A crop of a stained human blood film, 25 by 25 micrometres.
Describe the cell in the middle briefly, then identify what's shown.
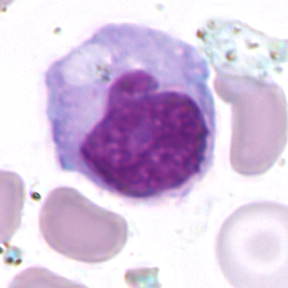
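A notch is cut into the upper edge of the nucleus, which lies off-centre toward the lower right of the cell. The chromatin appears mottled and clumped rather than evenly smooth. Cytoplasm is abundant, its widest rim on the upper and left sides of the nucleus. The cell is a plasma cell.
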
